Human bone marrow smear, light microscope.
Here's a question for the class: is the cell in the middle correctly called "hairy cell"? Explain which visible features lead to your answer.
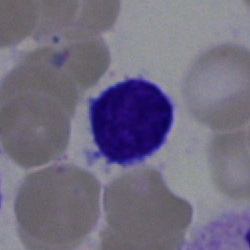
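Hairy cell does not fit; the cell is a lymphocyte. The nucleus fills almost the whole cell, and no distinct rim of cytoplasm can be seen around it.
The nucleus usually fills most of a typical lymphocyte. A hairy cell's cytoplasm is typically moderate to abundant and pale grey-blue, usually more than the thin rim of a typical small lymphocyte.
With no distinct rim of cytoplasm visible, that amount of cytoplasm is missing here, which speaks against hairy cell. No nucleoli are visible.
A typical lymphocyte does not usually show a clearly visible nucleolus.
Also seen: a roughly round outline, dense chromatin stained dark blue-purple, and no granules.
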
